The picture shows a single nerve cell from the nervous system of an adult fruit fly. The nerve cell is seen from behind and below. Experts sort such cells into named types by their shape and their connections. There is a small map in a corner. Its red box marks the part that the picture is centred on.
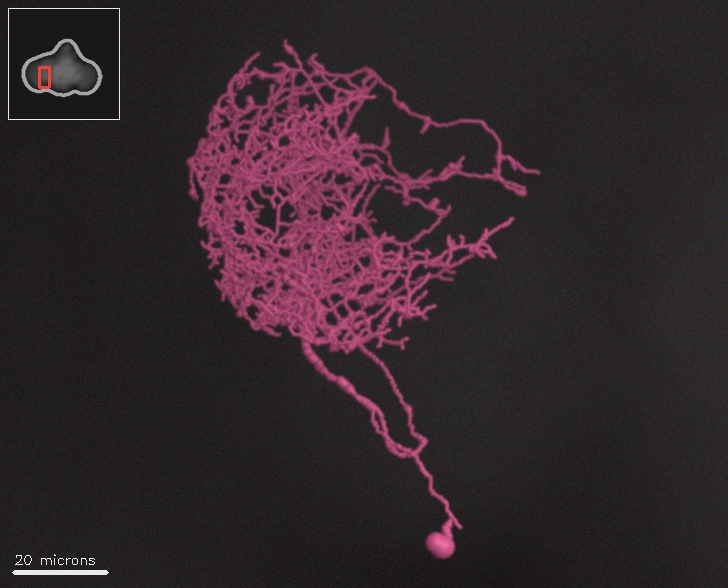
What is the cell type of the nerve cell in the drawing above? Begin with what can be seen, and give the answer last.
The cell body can be seen at the bottom of the picture. From top to bottom in the picture it spans about 110 microns. The picture shows more than a hundred branch ends. It is a central-brain intrinsic neuron. It is of cell type AVLP600.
